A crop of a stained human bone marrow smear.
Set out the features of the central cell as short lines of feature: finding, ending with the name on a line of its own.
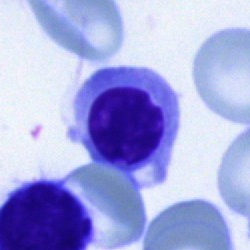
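Outline: roughly round, with a slightly irregular lower edge
Chromatin: dense, staining dark purple
Nucleoli: none distinct in the nucleus
Granules: none in the cytoplasm
Name: erythroblast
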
